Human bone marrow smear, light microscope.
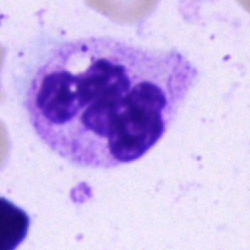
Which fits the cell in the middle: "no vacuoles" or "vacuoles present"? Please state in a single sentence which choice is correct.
In the cytoplasm of the cell there are one or more clear vacuoles.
